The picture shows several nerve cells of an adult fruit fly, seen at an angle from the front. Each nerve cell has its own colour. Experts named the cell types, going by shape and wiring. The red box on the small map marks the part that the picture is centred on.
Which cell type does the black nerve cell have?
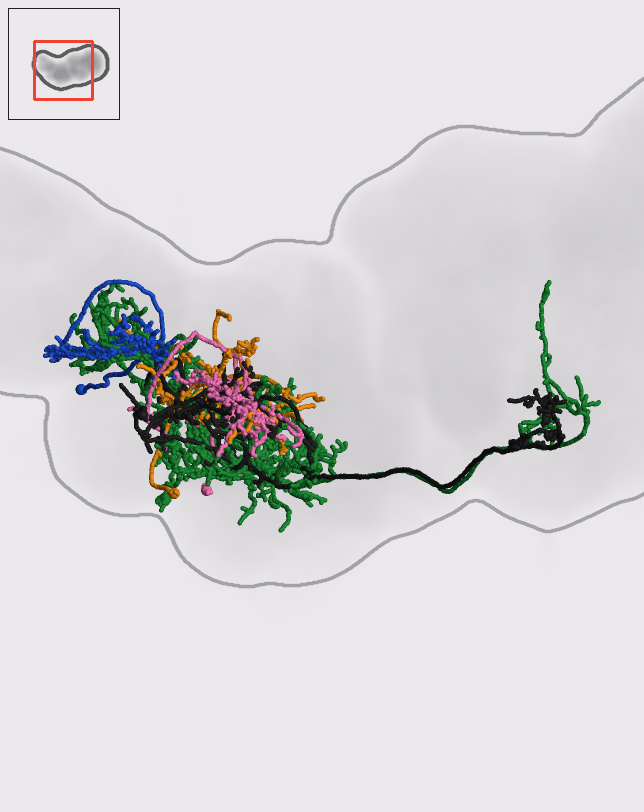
AN17A073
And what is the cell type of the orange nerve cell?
IN07B054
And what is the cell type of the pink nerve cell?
IN02A023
